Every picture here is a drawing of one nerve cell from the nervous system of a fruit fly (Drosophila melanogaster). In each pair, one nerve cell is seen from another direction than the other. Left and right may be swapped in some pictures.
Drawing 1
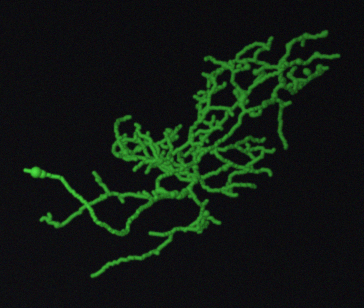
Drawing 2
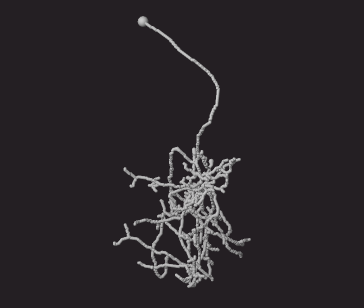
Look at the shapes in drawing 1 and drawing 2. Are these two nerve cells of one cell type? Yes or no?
no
